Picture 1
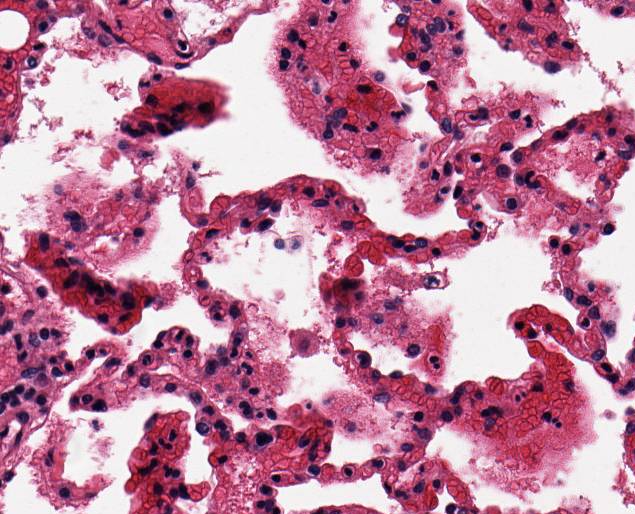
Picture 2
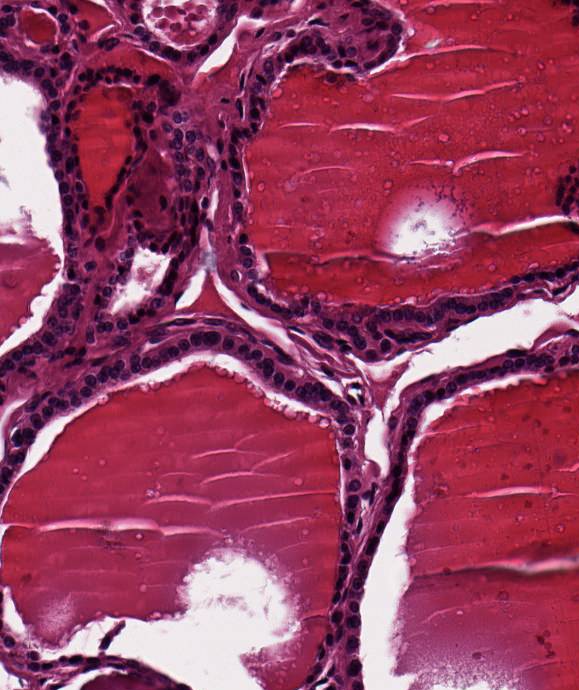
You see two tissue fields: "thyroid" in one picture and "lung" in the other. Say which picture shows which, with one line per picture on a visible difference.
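Site of picture 1: lung. No glands, muscle bundles or fat cells are seen anywhere in the field.
Site of picture 2: thyroid. Most of the field is taken up by a few large closed follicles packed side by side.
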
